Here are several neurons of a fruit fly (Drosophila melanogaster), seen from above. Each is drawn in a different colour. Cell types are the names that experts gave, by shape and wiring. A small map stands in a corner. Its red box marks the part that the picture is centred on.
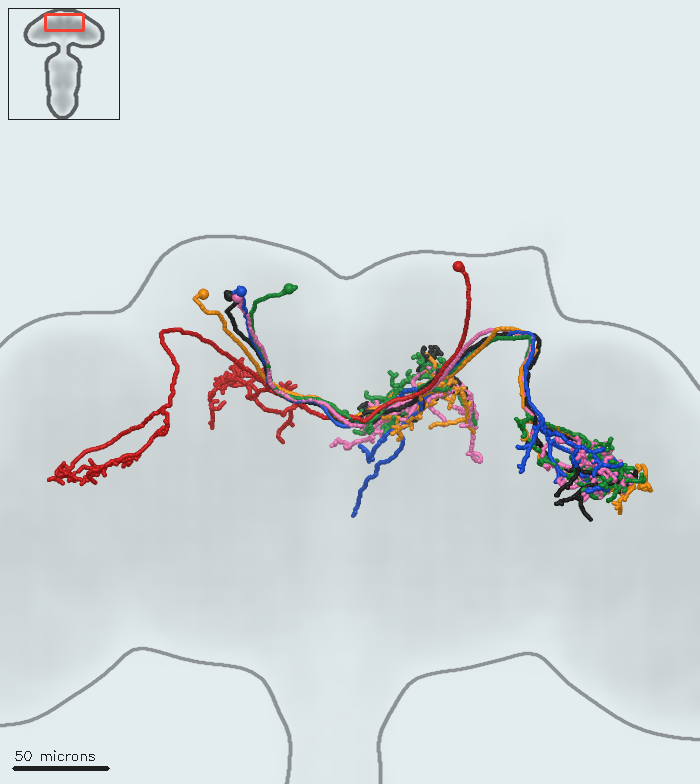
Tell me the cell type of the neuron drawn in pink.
mAL4B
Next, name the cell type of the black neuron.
mAL4G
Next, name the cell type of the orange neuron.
mAL5B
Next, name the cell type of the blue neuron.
mAL4F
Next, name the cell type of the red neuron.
mAL4D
